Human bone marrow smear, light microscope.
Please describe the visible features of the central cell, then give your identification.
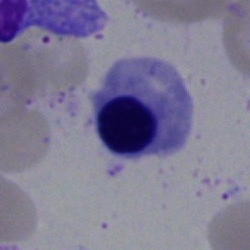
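Look first at the nucleus, which lies off-centre toward the lower left of the cell. Its chromatin is very dark and dense, staining an almost uniform deep purple. The cytoplasm is pale lilac-blue and takes up more of the cell than the nucleus does. This cell is an erythroblast.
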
